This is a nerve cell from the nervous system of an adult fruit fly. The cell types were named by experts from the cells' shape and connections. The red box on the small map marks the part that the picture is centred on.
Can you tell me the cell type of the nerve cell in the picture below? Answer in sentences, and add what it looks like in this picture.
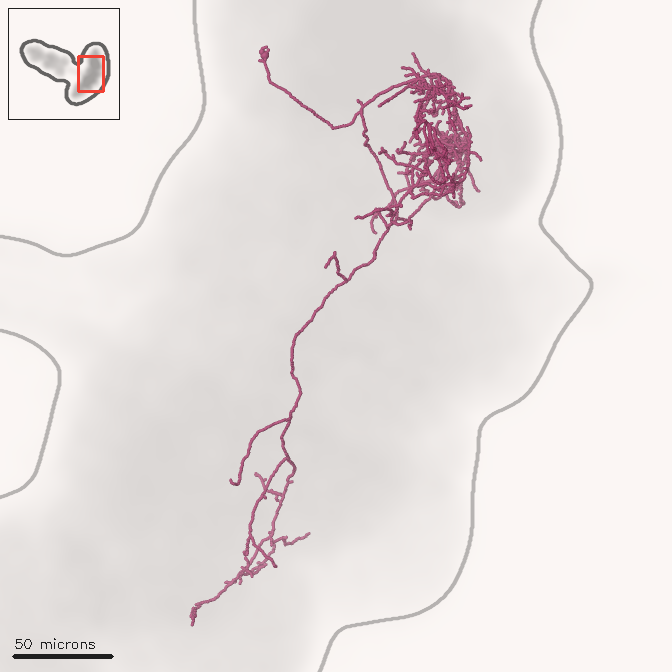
It is of cell type AVLP567. Its broad class is central-brain intrinsic neuron. Its cell body lies at the top of the picture. By the scale bar it is about 300 microns tall in this view. The picture shows dozens of branch ends.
